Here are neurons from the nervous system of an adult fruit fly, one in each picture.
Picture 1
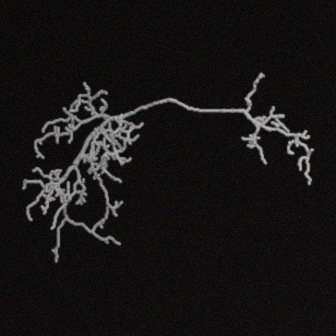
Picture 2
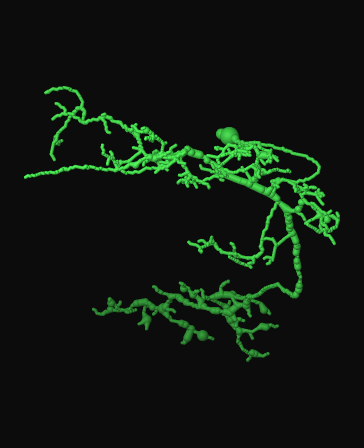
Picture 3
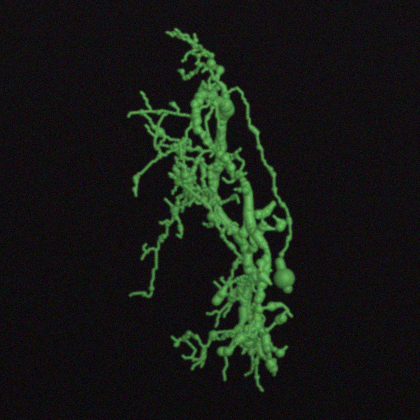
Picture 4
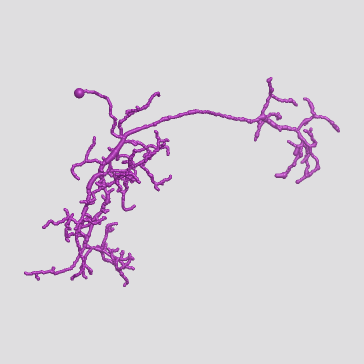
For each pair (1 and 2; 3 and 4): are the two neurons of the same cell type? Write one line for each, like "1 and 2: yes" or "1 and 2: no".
1 and 2: yes
3 and 4: yes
